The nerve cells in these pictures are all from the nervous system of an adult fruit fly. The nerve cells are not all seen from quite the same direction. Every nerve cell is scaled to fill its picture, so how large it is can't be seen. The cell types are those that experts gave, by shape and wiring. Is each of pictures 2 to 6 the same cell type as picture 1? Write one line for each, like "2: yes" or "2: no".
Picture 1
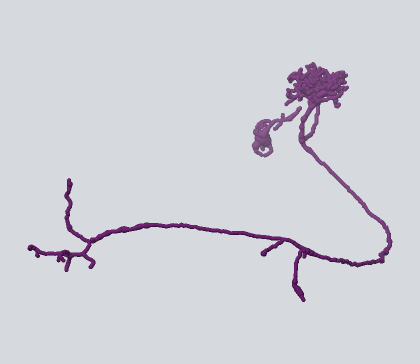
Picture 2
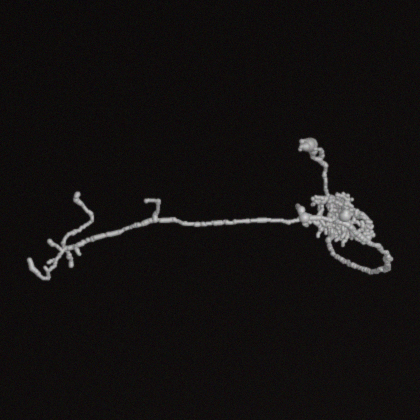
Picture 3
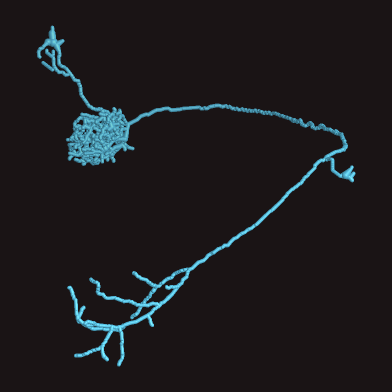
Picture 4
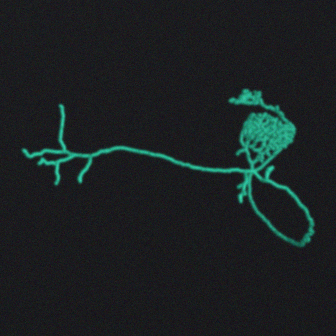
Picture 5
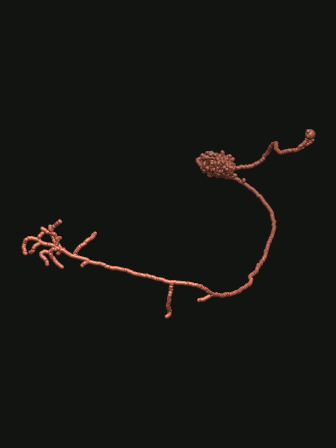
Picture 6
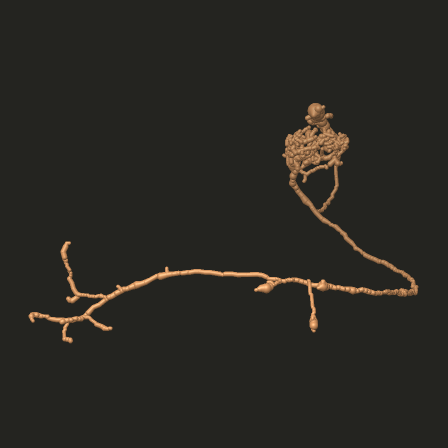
2: no
3: no
4: yes
5: no
6: yes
